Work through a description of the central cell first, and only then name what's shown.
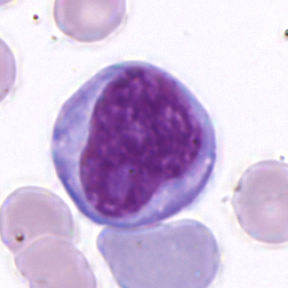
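Start at the surface: nothing stands out from it, no projections and no blebs. Now the nucleus, which fills most of the cell; notice the shallow indentation on its left side. In the cytoplasm, no granules are visible. What you are looking at is a plasma cell.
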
